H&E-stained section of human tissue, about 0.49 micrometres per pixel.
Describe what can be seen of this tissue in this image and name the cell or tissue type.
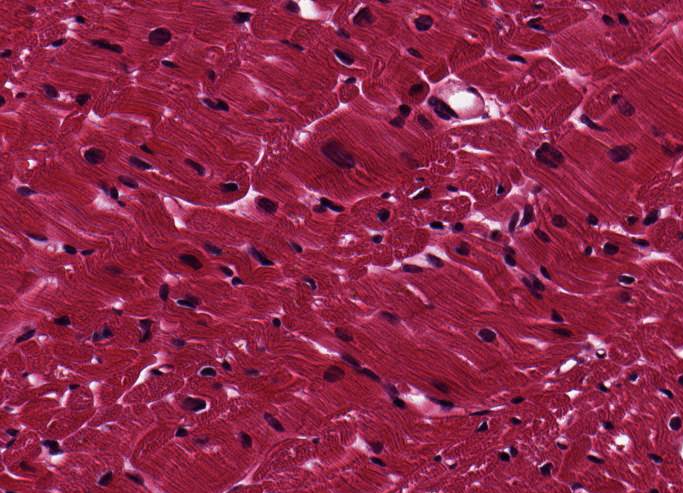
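You'll see the whole field is packed tight with muscle fibres, their cytoplasm deeply eosinophilic. They branch and join their neighbours instead of running as separate parallel cylinders. Most are cut lengthwise, though toward the centre right some show rounder cross-cut profiles. Oval nuclei sit centrally in the fibres. This is the left ventricle of the heart.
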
